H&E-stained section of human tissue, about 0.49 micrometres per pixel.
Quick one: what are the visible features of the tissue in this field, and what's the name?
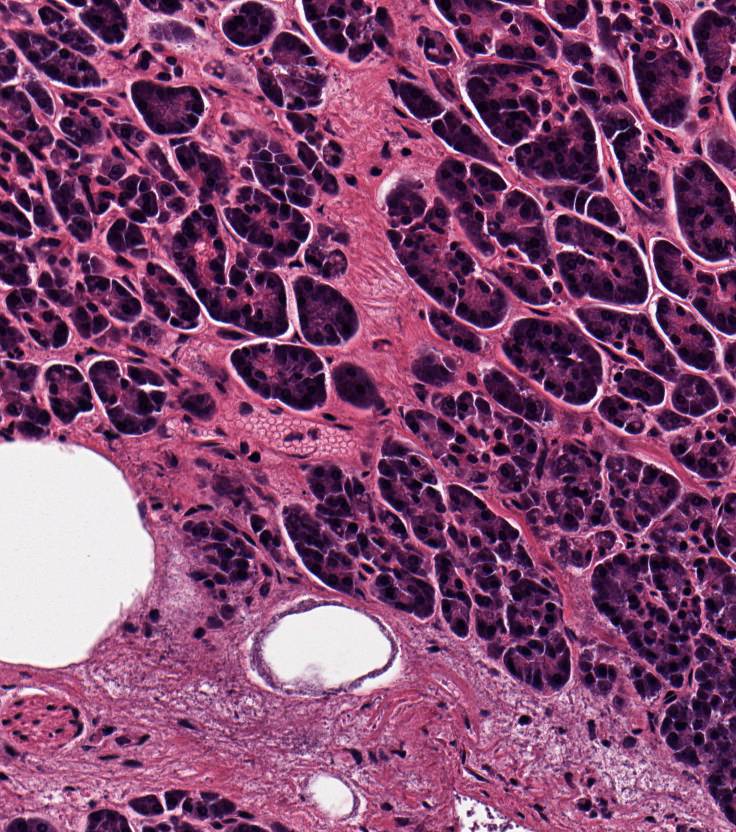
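Closely packed acini fill the upper two thirds, grouped into lobules by thin pink septa. Their cells show dark purple granular cytoplasm and small round nuclei. Loose pink connective tissue crosses the lower part. This is pancreas.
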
